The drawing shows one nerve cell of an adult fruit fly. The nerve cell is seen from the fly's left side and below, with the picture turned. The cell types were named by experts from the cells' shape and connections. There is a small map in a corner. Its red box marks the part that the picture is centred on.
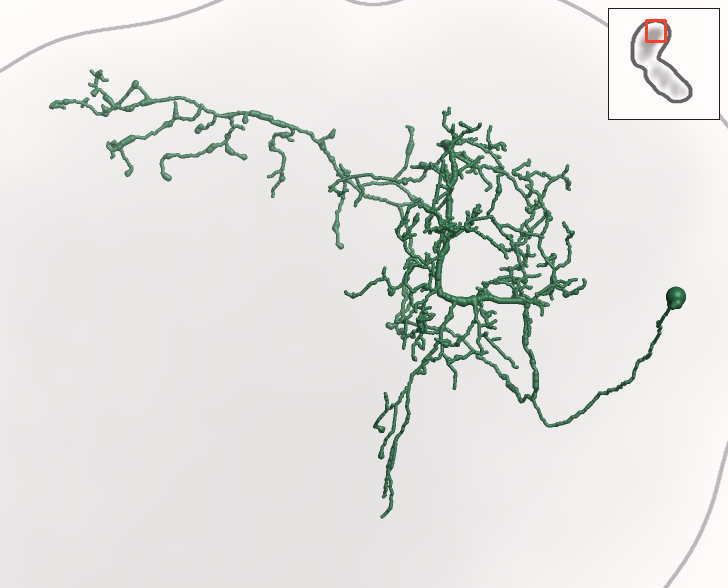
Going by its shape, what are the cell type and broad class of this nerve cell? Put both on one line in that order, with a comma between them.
SMP256, central-brain intrinsic neuron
